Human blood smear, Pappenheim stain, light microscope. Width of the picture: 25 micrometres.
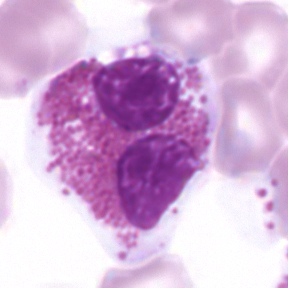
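Eosinophil in a stained smear of peripheral blood. Its cytoplasm is densely packed with coarse, round granules, and you can follow them around the nuclear lobes without the lobes being hidden. The chromatin is dark purple and condensed. Along the left and lower edge, notice a narrow, nearly colourless rim free of granules.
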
